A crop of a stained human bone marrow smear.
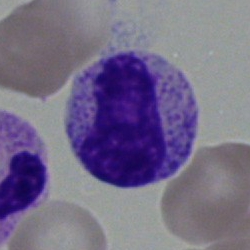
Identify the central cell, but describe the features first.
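An elongated nucleus runs from the top of the cell to the bottom, with no nucleoli visible. Many small purple granules fill the cytoplasm, and the outline of the cell is round and smooth. This is a metamyelocyte.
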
